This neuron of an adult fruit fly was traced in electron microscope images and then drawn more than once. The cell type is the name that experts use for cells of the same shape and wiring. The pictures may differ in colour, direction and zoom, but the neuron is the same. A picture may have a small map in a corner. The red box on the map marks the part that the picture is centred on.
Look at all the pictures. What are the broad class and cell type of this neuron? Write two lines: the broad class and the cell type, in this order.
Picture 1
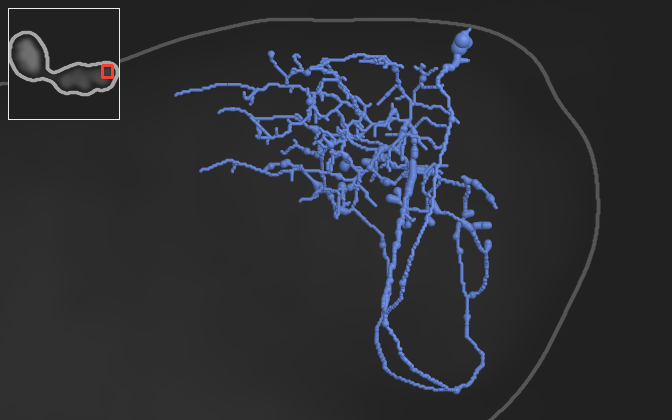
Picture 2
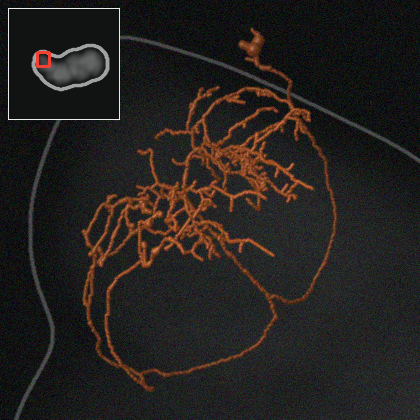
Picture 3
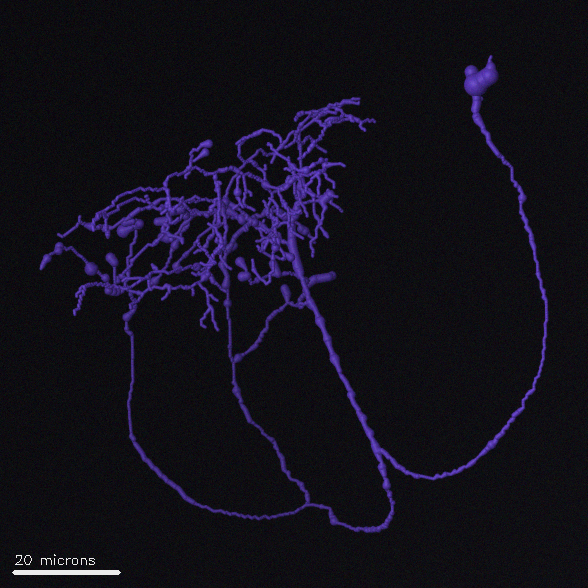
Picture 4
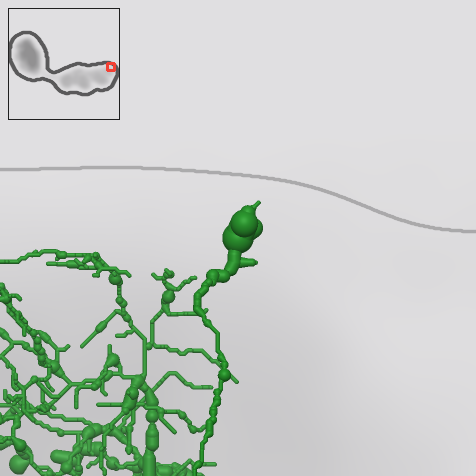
nerve-cord intrinsic neuron
INXXX332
